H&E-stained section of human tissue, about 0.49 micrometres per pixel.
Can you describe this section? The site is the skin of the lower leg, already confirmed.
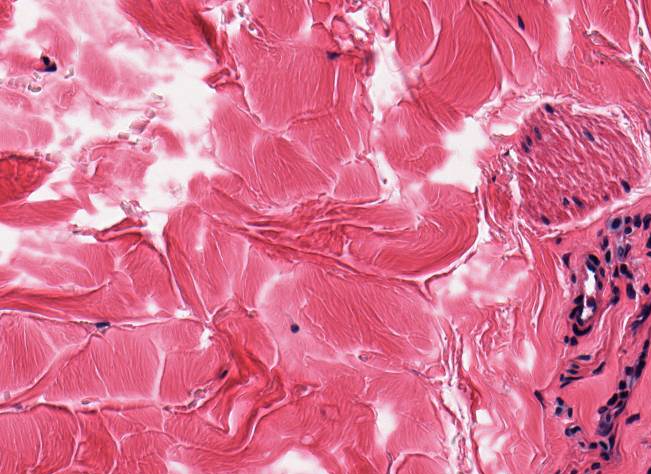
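Closely packed, deeply eosinophilic fibres, cut in varied planes, fill most of the field. The fibre profiles are broad and angular rather than round. In the upper right lies a rounded bundle containing several elongated dark nuclei. At the lower right edge there is a cluster of crowded small dark nuclei.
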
